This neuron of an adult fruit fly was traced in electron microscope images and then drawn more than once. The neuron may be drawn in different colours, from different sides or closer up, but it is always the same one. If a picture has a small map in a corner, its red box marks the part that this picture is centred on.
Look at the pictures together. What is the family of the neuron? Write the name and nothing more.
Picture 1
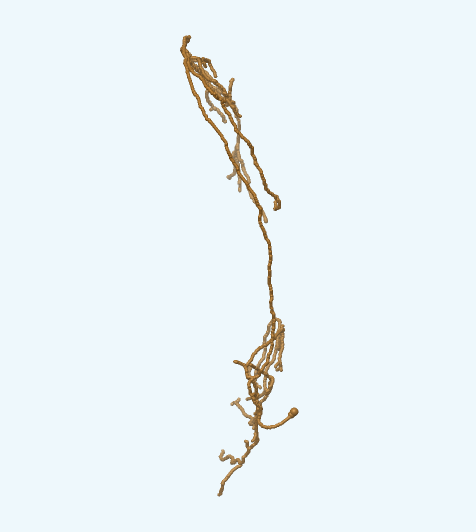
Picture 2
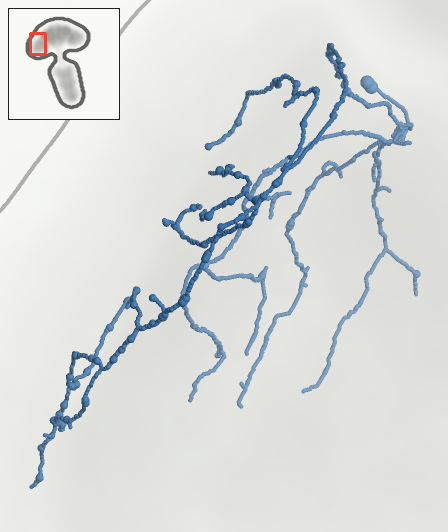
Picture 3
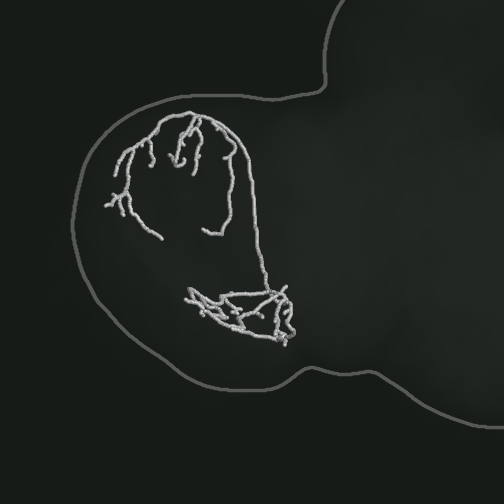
Cm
